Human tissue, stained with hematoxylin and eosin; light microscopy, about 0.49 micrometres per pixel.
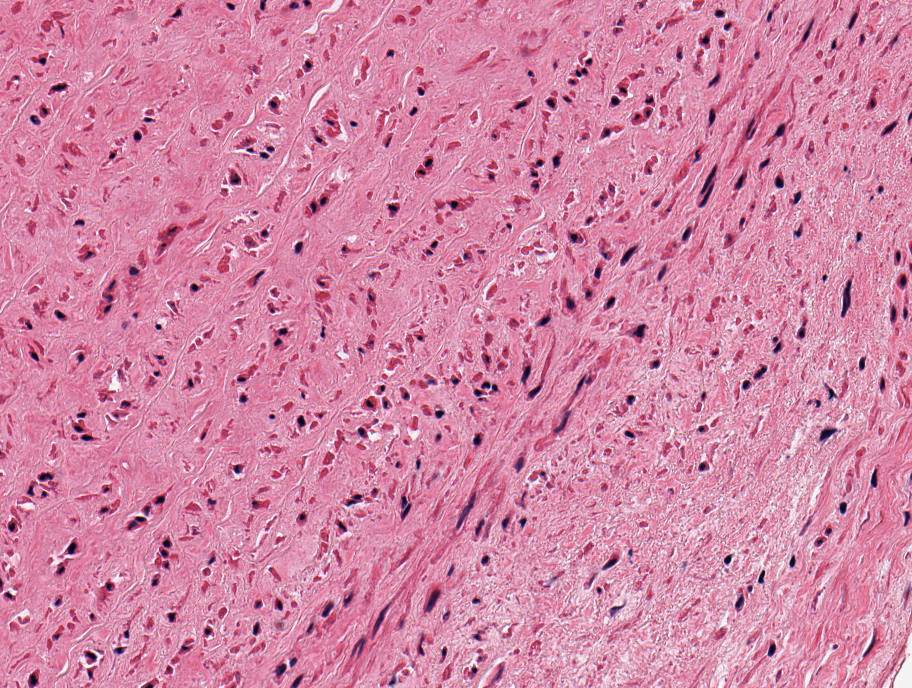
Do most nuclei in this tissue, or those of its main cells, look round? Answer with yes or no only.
No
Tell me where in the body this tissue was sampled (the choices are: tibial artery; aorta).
aorta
